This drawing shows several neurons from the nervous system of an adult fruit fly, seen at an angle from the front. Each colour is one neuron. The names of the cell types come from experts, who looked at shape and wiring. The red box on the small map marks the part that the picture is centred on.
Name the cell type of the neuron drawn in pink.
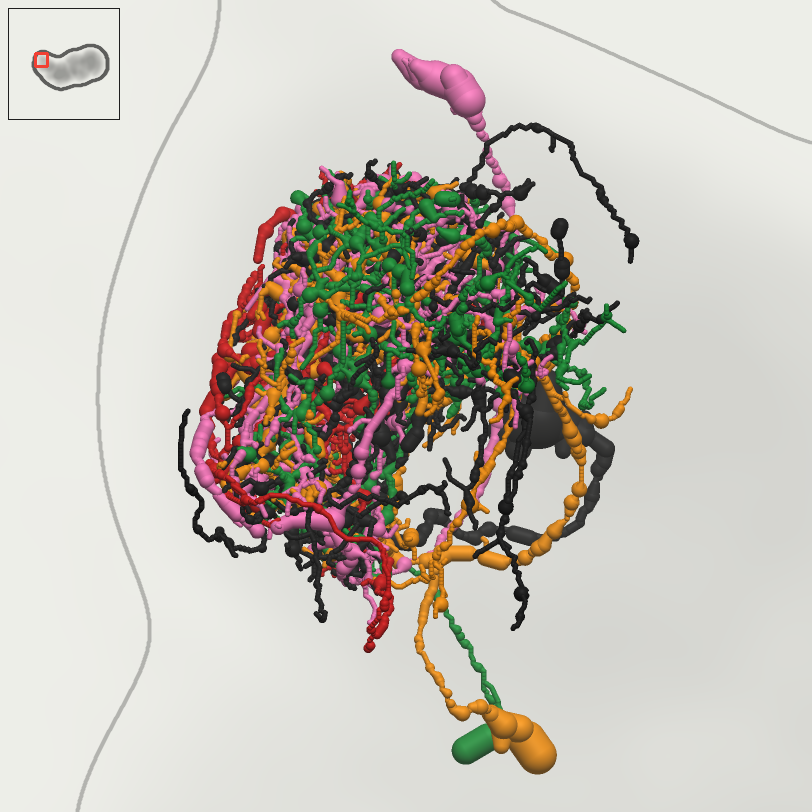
INXXX221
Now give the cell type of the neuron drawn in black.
INXXX184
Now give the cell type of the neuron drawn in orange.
INXXX329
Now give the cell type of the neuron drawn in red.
INXXX409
